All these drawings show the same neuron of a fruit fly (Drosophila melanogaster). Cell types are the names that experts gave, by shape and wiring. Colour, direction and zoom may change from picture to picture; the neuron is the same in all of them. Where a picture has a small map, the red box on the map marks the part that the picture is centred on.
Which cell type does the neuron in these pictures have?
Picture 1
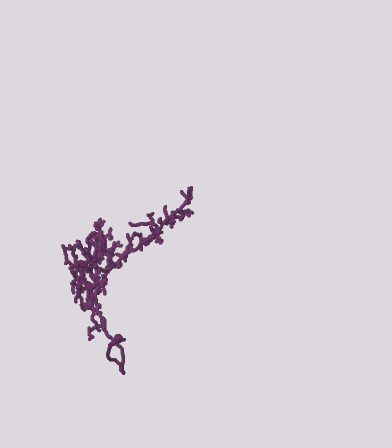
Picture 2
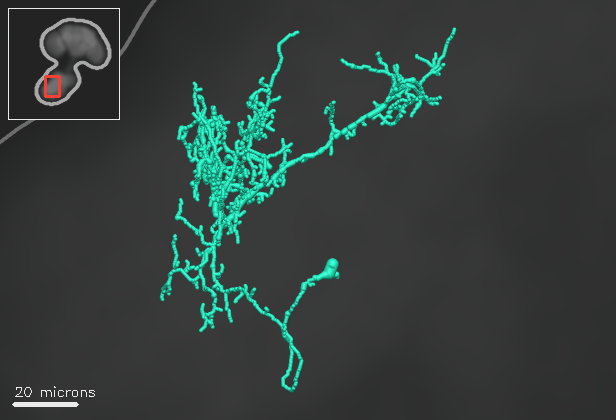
IN13A033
